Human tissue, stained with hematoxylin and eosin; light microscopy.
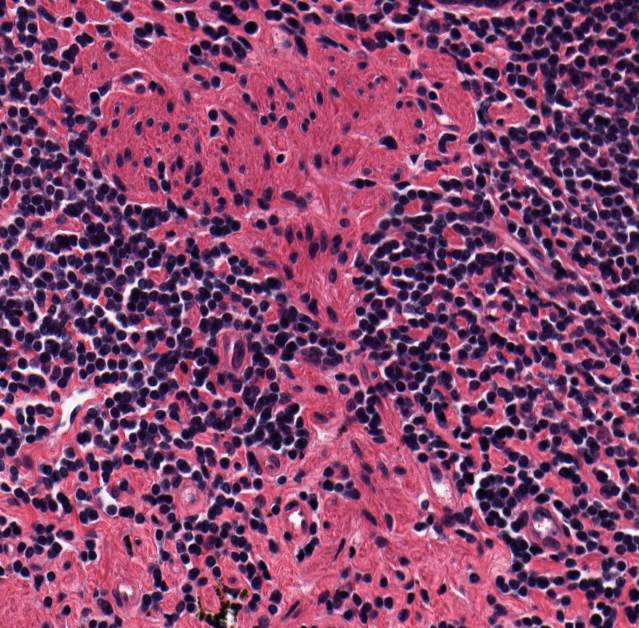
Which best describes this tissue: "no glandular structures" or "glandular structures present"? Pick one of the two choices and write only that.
No glandular structures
